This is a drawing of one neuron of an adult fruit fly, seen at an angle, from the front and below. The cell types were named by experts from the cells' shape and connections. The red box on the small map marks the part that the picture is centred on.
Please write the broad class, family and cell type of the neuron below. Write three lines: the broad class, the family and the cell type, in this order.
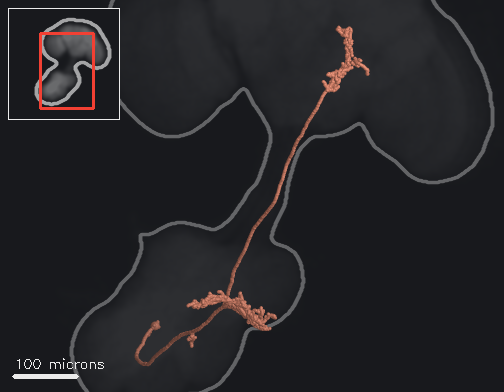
ascending neuron
hemilineage 05B
AN05B035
